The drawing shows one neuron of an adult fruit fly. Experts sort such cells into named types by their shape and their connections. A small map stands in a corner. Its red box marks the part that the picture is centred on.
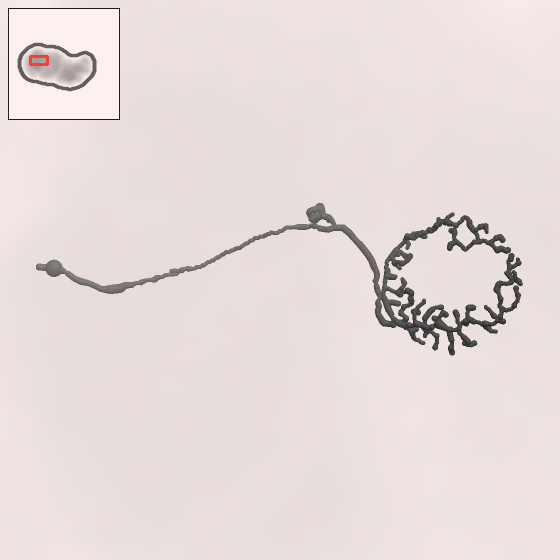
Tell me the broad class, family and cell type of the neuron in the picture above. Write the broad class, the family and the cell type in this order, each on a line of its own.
central-brain intrinsic neuron
hemilineage EBa1
ER5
